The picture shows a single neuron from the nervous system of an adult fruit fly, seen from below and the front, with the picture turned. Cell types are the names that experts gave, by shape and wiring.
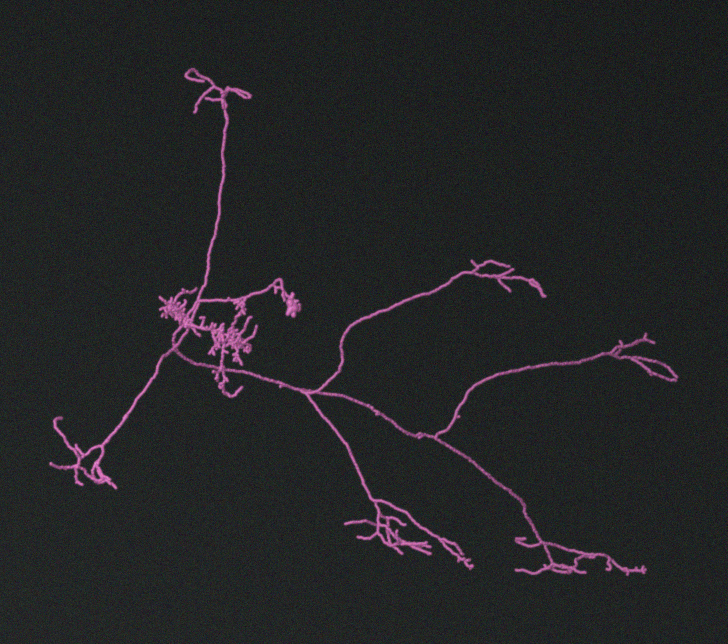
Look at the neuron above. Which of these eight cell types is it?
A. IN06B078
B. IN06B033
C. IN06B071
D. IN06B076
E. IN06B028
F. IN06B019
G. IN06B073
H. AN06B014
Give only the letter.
E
